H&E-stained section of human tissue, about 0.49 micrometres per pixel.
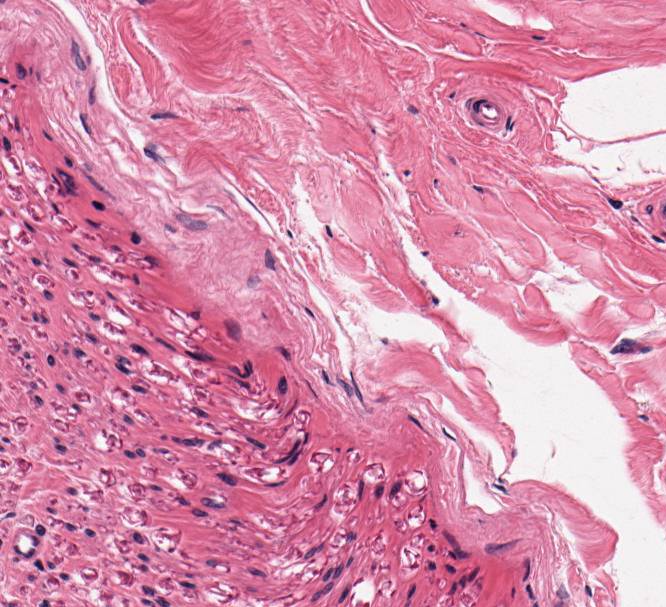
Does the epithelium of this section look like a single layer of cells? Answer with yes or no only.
No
